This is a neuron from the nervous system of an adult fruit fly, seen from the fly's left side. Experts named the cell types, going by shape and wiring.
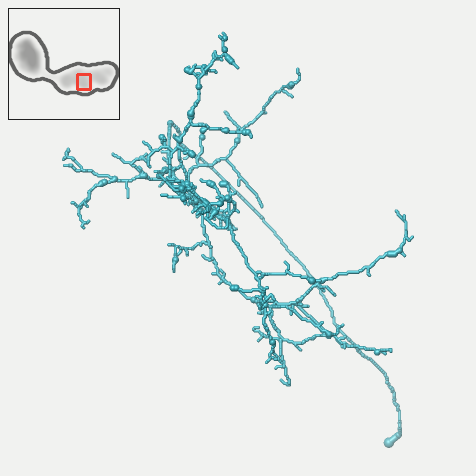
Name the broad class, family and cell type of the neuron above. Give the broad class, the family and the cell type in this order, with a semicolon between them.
nerve-cord intrinsic neuron; hemilineage 12B; IN12B053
